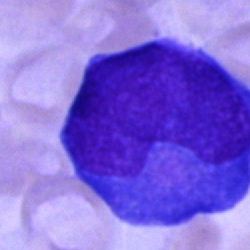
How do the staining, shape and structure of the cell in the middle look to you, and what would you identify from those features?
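Outline angular: several straight edges meet at corners. Lower border of nucleus wavy and notched. Cytoplasm deep blue, no distinct granules. Blast.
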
